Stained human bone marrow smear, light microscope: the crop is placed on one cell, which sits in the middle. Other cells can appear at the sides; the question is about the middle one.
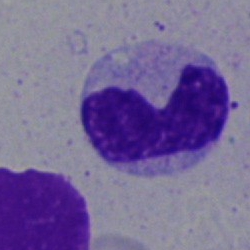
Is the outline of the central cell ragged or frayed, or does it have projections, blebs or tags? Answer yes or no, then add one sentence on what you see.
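No. The cell outline is round and smooth.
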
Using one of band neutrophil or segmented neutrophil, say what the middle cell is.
band neutrophil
